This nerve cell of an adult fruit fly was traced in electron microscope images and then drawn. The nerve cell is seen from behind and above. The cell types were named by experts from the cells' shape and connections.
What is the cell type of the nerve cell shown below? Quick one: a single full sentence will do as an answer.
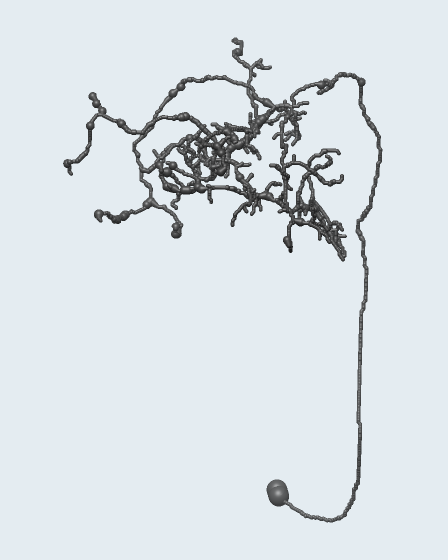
The type assigned to this nerve cell is IN02A043.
